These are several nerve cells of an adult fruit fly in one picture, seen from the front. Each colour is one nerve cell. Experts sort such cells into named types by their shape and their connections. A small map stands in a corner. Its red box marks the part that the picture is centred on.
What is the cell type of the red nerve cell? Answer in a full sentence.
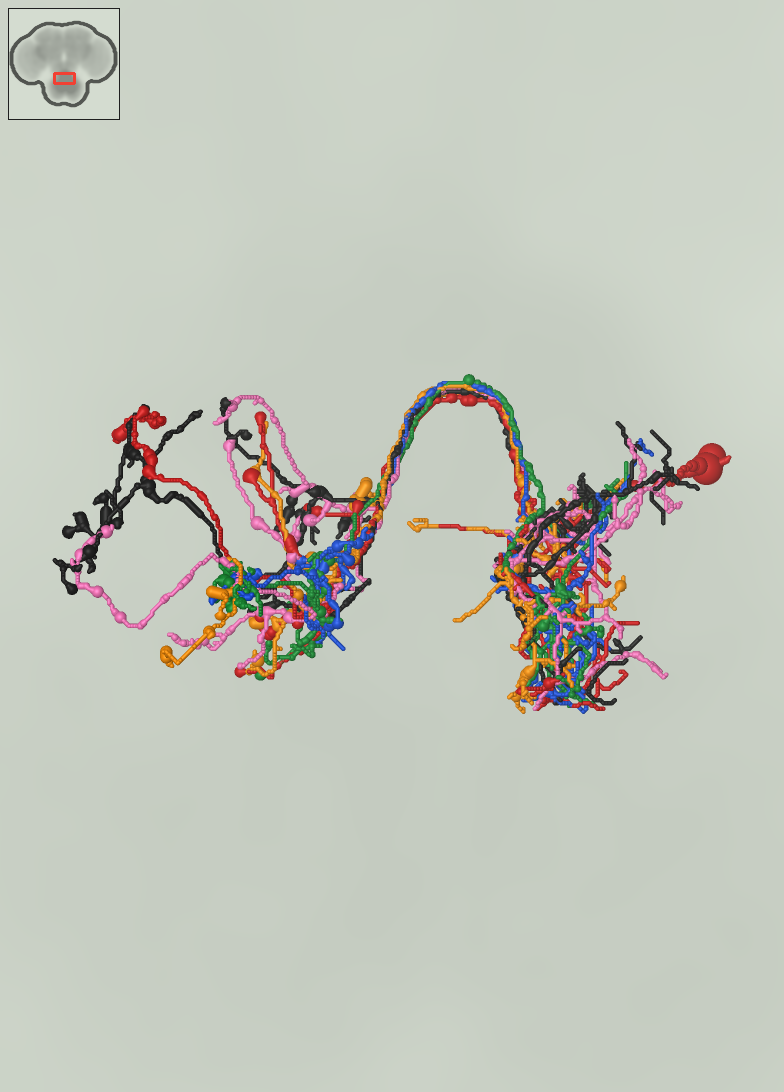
The cell type is IN06A107.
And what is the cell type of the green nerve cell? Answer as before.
The cell type is IN06A123.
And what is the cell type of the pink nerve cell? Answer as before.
The cell type is IN06A101.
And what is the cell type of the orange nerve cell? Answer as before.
The cell type is IN06A104.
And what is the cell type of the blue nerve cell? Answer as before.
The cell type is IN06A140.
